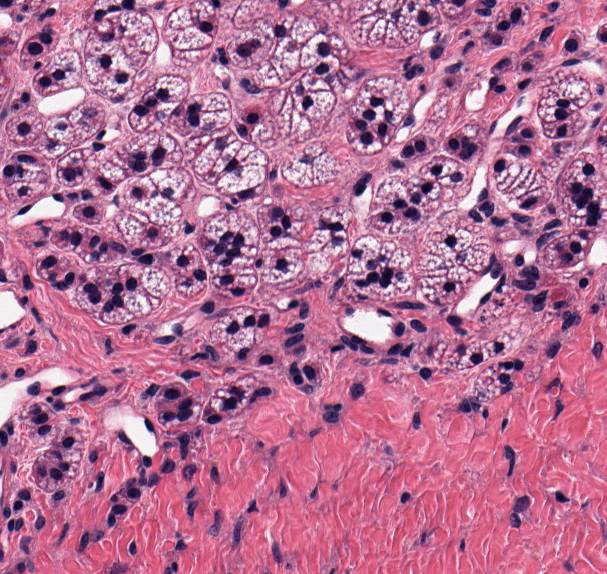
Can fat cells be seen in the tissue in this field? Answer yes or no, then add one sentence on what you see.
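No. No fat cells are present anywhere in the field.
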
